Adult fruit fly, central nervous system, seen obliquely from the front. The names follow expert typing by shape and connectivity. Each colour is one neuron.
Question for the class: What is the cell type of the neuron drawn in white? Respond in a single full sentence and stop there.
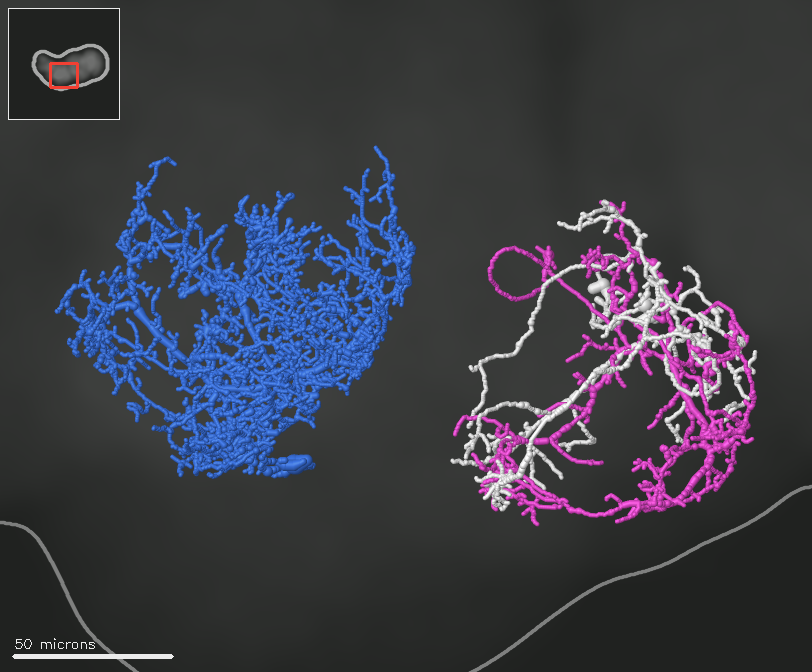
This neuron is a member of the IN20A.22A007 cell type.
